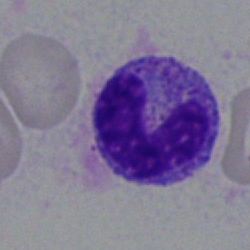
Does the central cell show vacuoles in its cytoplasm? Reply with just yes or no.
No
